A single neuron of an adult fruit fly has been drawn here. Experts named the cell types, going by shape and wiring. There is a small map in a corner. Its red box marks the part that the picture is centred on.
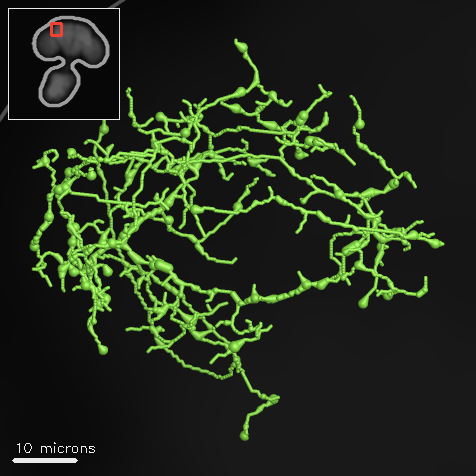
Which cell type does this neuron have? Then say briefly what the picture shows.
The cell type is CB1927. This is a central-brain intrinsic neuron. From left to right in the picture it spans about 65 microns. Dozens of branch ends can be seen.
